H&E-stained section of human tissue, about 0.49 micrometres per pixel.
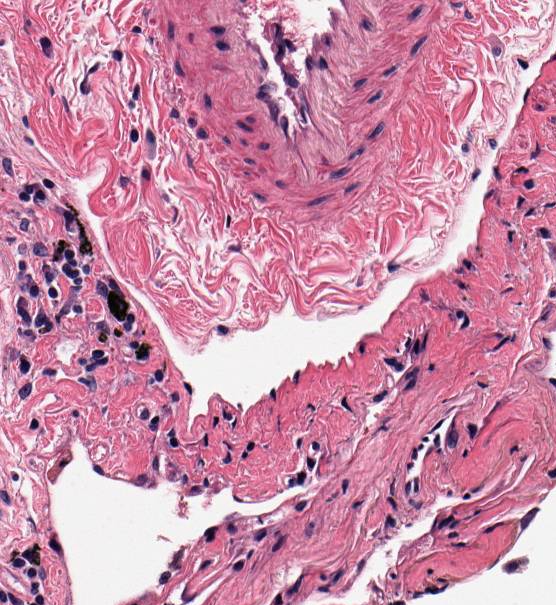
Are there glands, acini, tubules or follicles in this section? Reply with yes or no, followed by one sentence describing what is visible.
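No. No glands are present in the field.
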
